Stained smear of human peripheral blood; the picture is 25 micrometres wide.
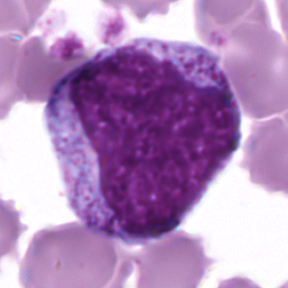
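Promyelocyte, the nucleated cell at the centre of a stained smear of human peripheral blood. Its outline is smooth, with no surface projections. A single unlobed nucleus fills most of the cell, and the cytoplasm is sprinkled with many fine reddish-purple granules.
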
